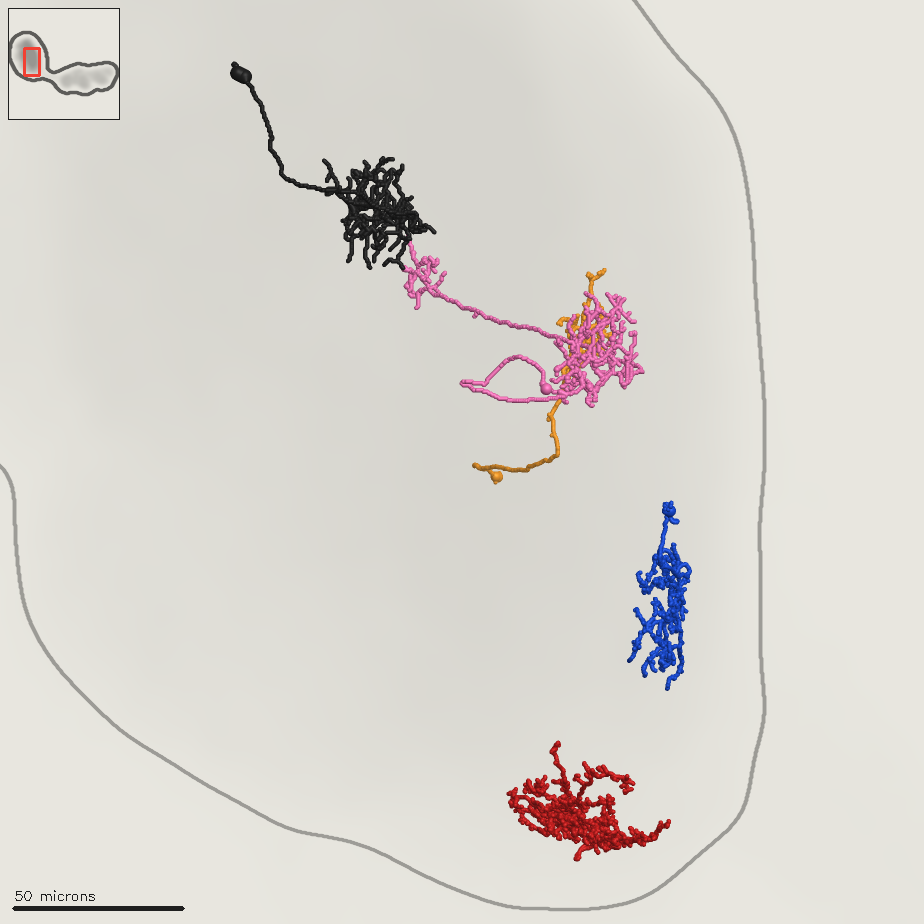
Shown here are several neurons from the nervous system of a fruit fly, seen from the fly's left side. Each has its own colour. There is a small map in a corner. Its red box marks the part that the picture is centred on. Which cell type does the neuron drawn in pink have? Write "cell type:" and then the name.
cell type: Tm39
